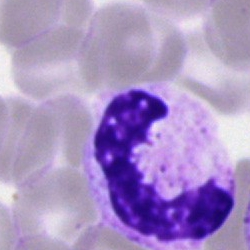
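Band neutrophil in a stained human bone marrow smear, viewed by light microscopy. A roughly round outline encloses a single unsegmented nucleus curved into a C-shaped band. The open side of this curve faces toward the upper right, and no nucleoli are visible.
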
